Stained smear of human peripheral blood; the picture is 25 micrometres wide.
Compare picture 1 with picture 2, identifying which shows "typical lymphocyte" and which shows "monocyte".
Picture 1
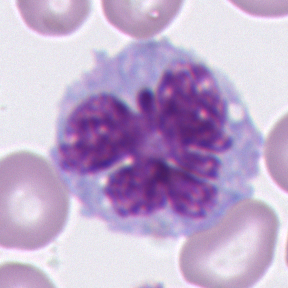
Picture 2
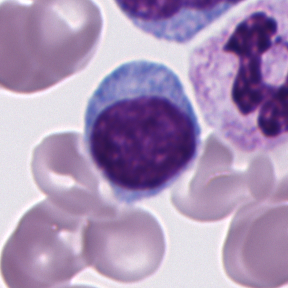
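The monocyte is in picture 1 and the typical lymphocyte in picture 2. Start with size: the monocyte is about 18 micrometres across, with its nucleus filling about 60% of the cell's area, while the lymphocyte's nucleus is about 9 micrometres across.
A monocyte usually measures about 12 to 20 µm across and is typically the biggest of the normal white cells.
Nuclear shape differs too: the monocyte's nucleus has a small narrow lobe sticking upward from its top centre, whereas the lymphocyte's is round without any indentation.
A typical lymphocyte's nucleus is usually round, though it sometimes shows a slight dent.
The monocyte's outline is irregular, with small ragged projections most evident at the upper left, and its cytoplasm is pale greyish blue. Quite a bit is shared, though: both have dark purple, coarsely clumped chromatin, with small paler gaps in the monocyte; there are no distinct nucleoli in the monocyte and none visible in the lymphocyte; and neither shows granules in its cytoplasm.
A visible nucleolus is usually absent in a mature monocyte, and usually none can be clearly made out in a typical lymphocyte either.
Against the lymphocyte's upper right side lies another cell, with a lobed nucleus and pinkish granular cytoplasm.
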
